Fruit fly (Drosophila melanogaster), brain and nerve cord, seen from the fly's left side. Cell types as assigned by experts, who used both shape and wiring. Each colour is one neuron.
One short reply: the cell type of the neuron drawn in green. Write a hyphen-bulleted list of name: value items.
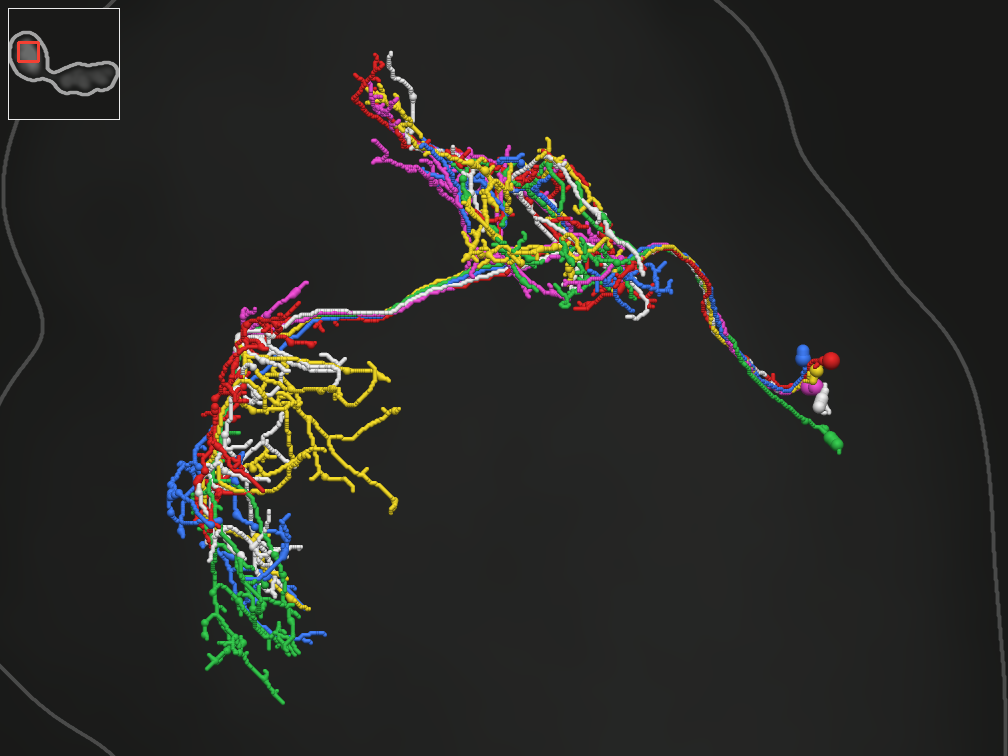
- cell type: AVLP584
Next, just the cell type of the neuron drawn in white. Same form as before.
- cell type: CB4054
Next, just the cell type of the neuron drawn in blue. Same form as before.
- cell type: CB1523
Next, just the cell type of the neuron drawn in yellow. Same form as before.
- cell type: CB1812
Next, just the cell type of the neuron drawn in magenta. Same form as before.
- cell type: AVLP586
